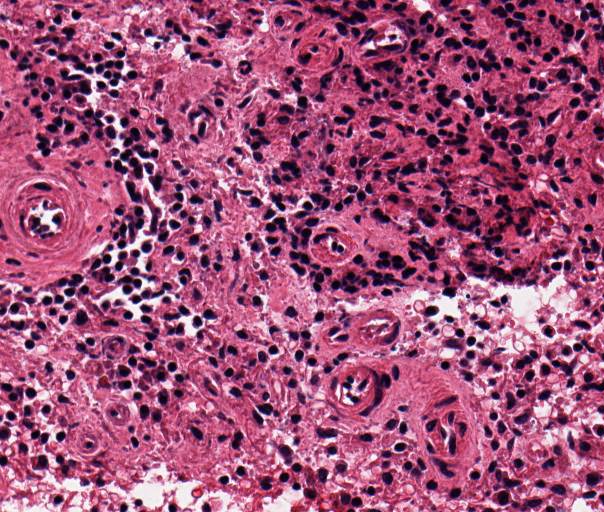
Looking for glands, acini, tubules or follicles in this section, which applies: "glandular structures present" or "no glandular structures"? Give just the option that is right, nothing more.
No glandular structures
